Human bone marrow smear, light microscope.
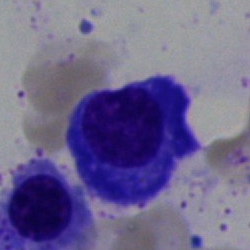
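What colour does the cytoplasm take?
Deep blue.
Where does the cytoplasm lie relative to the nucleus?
It forms a broad band below and to the right of the nucleus, with no distinct granules inside.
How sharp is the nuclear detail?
Soft, since the picture is slightly blurred.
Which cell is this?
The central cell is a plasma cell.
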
